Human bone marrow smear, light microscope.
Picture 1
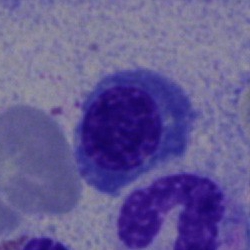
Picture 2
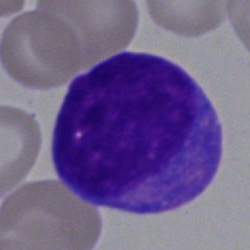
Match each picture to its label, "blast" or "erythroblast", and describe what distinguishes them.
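Picture 1 shows the erythroblast, and picture 2 shows the blast. In the erythroblast the chromatin is coarse and clumped, while in the blast it stains deep purple and looks fairly even, without coarse clumps.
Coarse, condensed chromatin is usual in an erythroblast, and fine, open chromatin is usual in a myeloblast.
The erythroblast nucleus sits off-centre towards the left side of the cell, whereas the blast nucleus is large and fills most of the cell. The erythroblast cytoplasm is deep blue, with a small pale spot just to the right of the nucleus. In the blast the cytoplasm forms a narrow crescent on the lower right side and is a paler lilac-blue than the nucleus.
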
